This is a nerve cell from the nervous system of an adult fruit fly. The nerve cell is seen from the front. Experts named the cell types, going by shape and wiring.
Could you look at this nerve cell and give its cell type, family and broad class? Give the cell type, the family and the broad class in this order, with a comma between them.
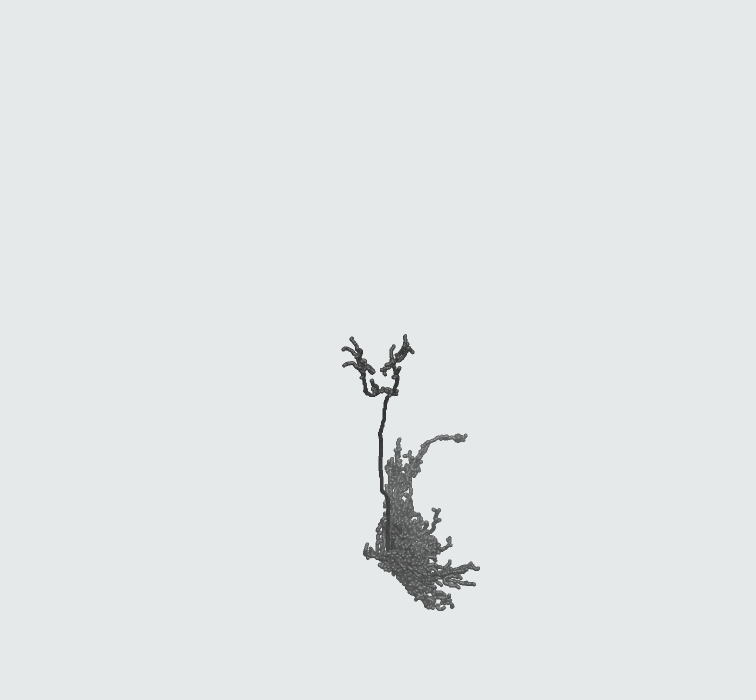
AN17A009, hemilineage 17A, ascending neuron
